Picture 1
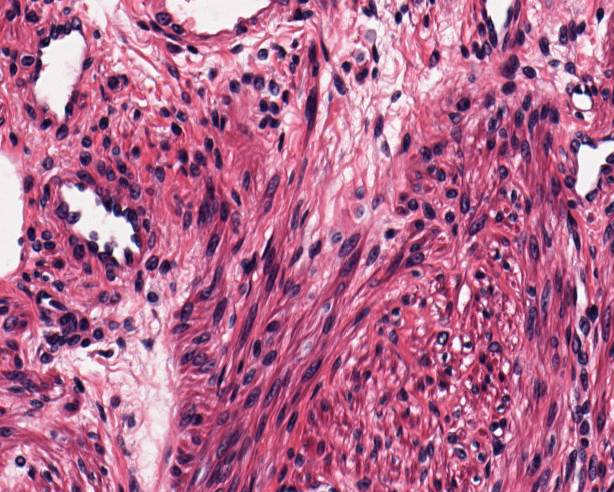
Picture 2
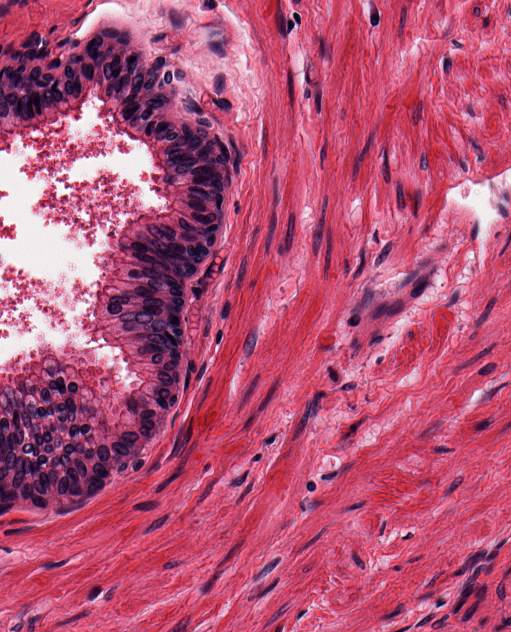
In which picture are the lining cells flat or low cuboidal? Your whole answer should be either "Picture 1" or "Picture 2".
Picture 1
